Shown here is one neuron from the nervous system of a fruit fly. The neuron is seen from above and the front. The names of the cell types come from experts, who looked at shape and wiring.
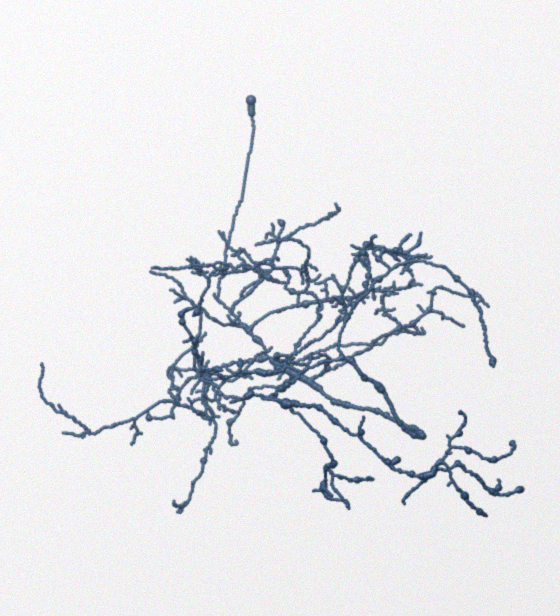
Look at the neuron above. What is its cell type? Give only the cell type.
aIPg9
